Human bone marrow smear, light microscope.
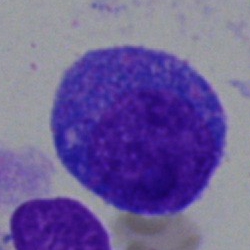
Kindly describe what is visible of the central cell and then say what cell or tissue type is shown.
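I see a rounded outline with a smooth edge. The cytoplasm has taken a deep blue stain, and its rim is widest on the upper-left side of the nucleus. The chromatin seems finely granular, not clumped. The cell is a promyelocyte.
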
